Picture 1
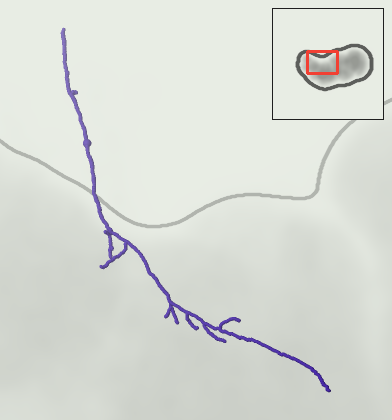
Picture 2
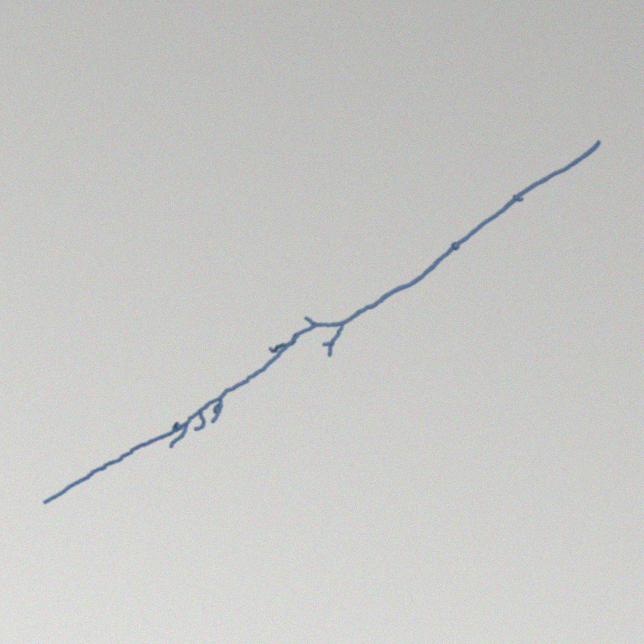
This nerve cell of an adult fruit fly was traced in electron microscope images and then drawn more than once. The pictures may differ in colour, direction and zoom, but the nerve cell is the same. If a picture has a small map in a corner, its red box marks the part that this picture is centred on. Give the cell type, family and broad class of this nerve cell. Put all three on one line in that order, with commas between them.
SNpp20, class mechanosensory proprioceptive, sensory neuron entering the nerve cord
